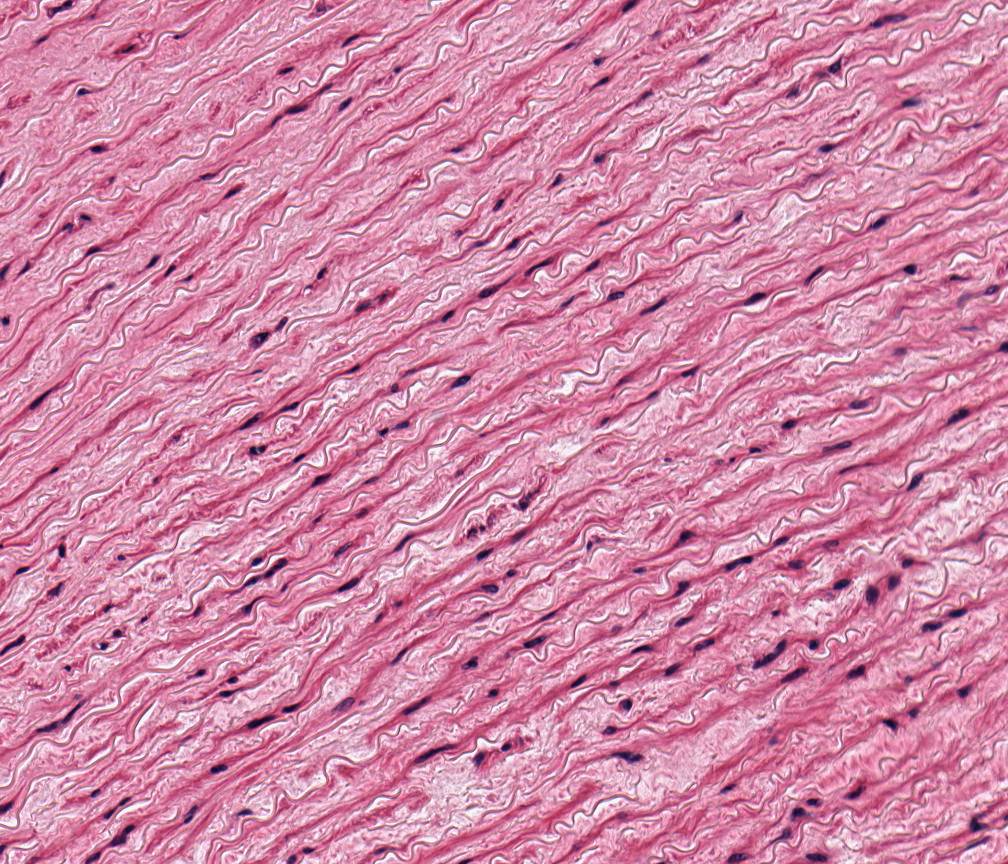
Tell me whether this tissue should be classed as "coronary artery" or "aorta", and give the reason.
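It's aorta. What settles it is the thin, glassy, bright pink bands that follow a tight wavy course along the layers.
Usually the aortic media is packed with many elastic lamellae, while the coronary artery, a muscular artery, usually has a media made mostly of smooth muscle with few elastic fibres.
Elongated dark purple nuclei lie with their long axes parallel to the bands, scattered fairly evenly rather than clustered, and no cell outlines can be made out around them.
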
